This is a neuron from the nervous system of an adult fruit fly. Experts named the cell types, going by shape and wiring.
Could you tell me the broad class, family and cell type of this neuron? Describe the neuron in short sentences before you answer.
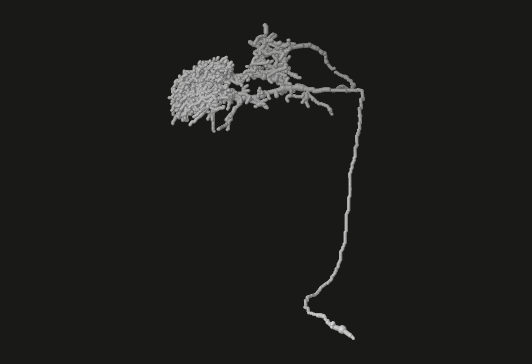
Dozens of branch ends can be seen. As drawn here it is taller than it is wide. It is a central-brain intrinsic neuron. Its family is hemilineage FLAa2. Its cell type is MBON12.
